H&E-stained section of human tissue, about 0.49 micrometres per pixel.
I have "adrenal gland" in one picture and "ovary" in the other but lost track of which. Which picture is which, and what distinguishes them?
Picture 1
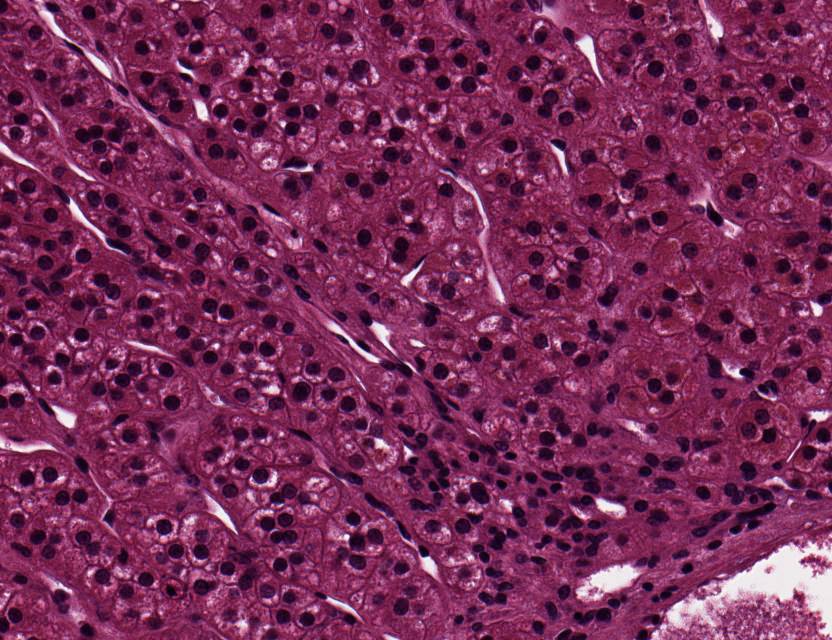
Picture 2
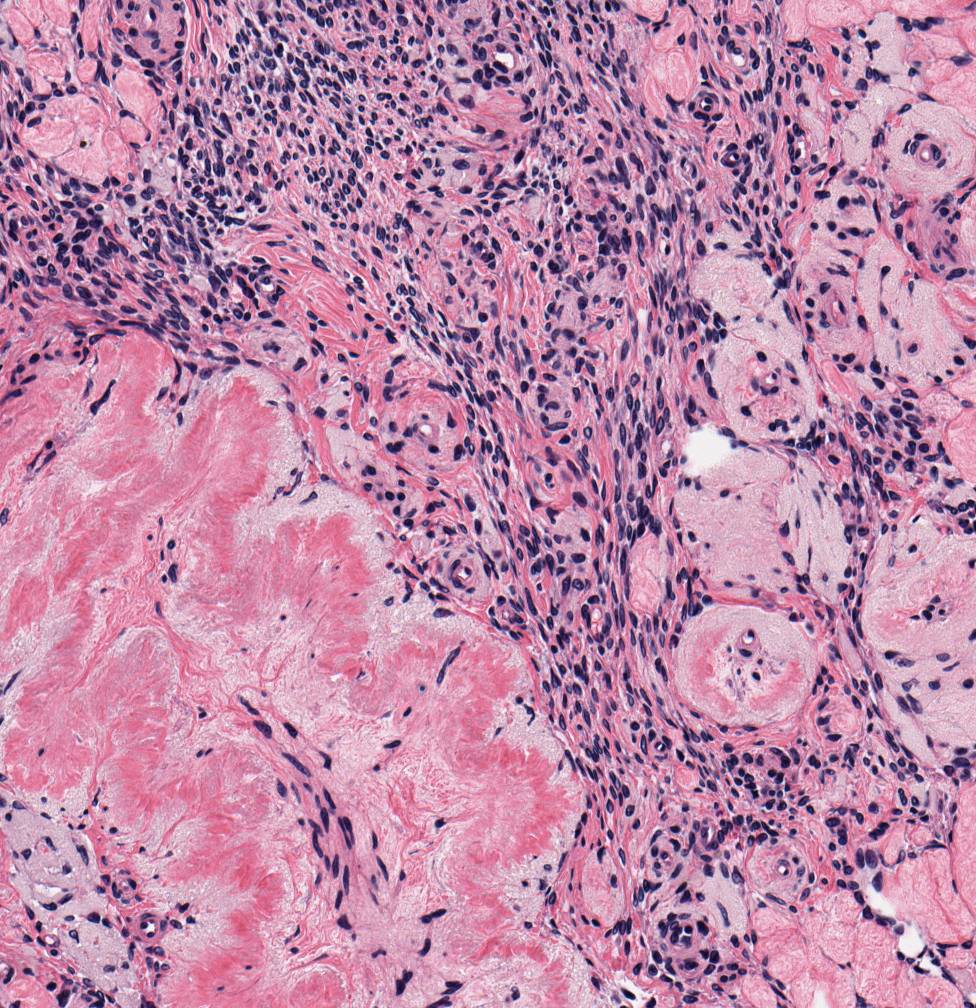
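Picture 2 is the ovary, and picture 1 the adrenal gland. The adrenal gland has large polygonal cells, each with one round, dark, central nucleus of fairly uniform size. See how the pink cytoplasm is abundant, often pale and finely vacuolated, with no gland lumina. In the ovary, a band crowded with small dark oval and spindle-shaped nuclei runs diagonally from the upper left toward the lower right. Below it on the left lies a large paucicellular pink area with only thin strands of spindle-shaped nuclei; to the right are rounded pink nodules, several with a small central lumen in concentric layers.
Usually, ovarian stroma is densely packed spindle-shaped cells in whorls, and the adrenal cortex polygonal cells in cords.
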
